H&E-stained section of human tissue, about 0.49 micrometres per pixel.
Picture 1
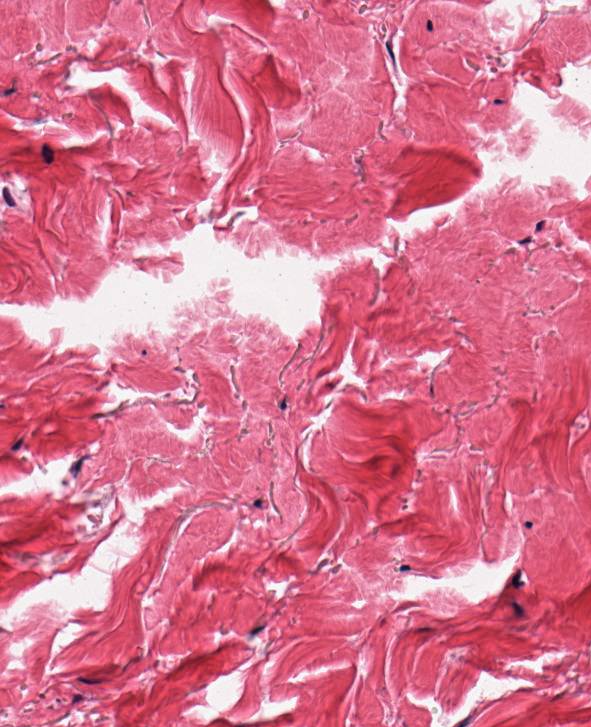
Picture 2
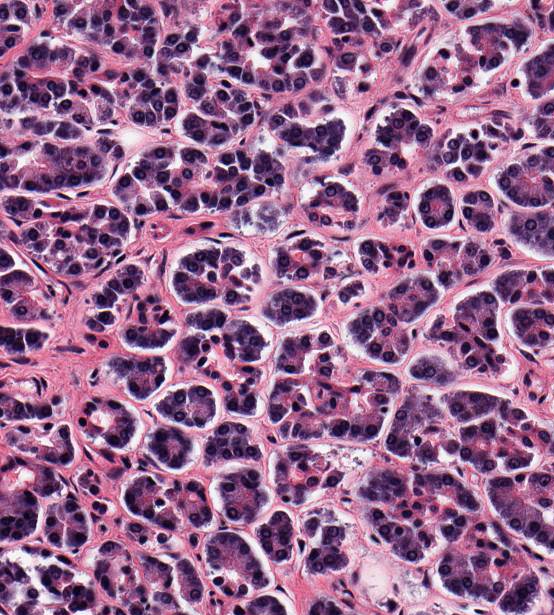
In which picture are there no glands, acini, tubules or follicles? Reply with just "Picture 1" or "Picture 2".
Picture 1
